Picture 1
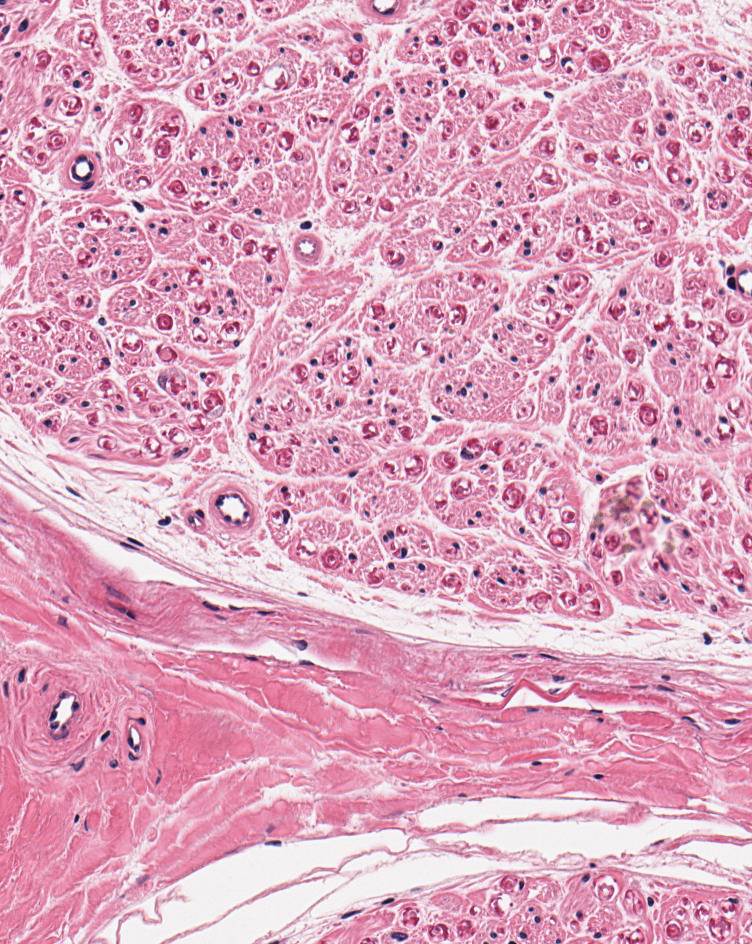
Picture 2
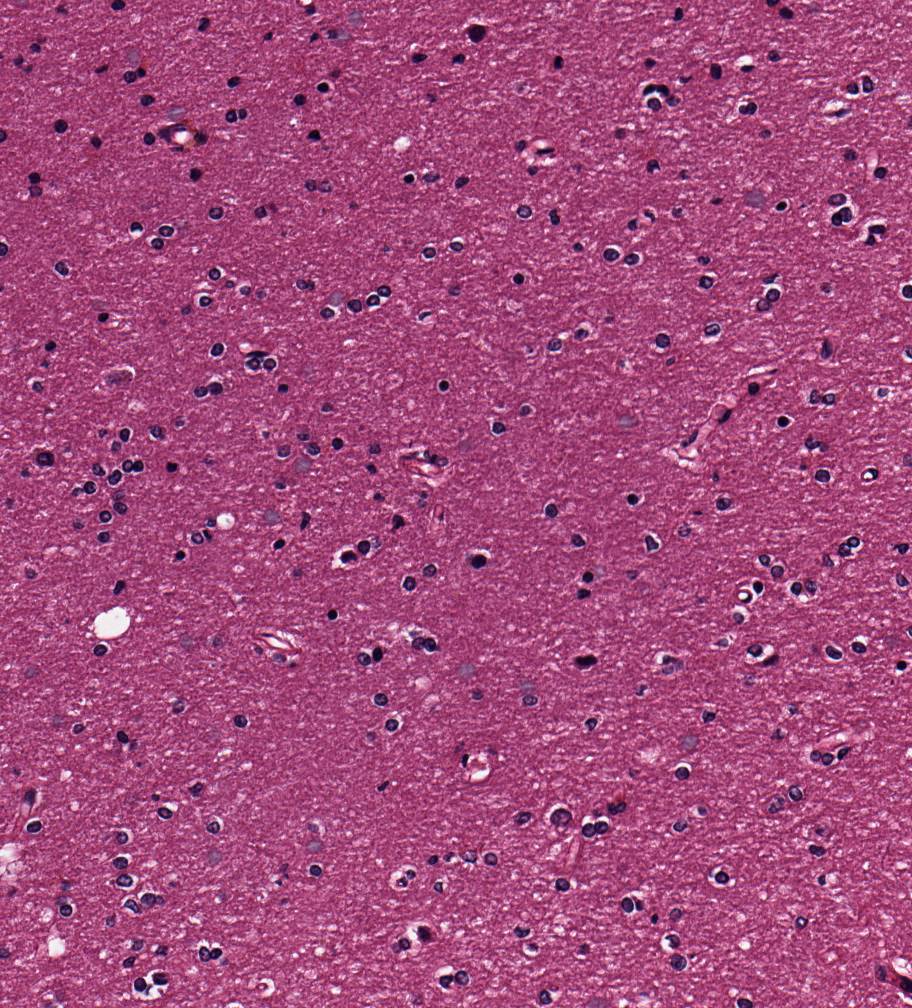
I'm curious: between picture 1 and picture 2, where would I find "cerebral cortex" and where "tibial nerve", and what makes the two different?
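Tibial nerve: picture 1. Cerebral cortex: picture 2. In the nerve, thin pale septa divide the bundle into many small irregular fibre groups, with sparse small dark oval nuclei among the fibres and no fat cells in the field. The cortex is a uniform pink, finely fibrillary matrix with fairly evenly scattered nuclei, mostly small, round and dark, many within a clear perinuclear halo. Small vessels in the nerve have round empty white lumens, whereas the cortex has thin-walled capillaries with elongated nuclei, one oblique just right of centre.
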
